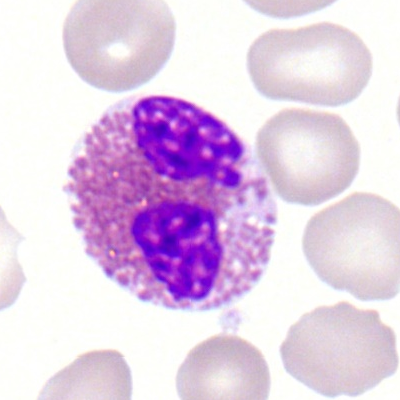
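Eosinophil, the cell in the middle of this stained human blood smear: its nucleus splits into two lobes stacked one above the other, with dark purple, coarsely clumped chromatin. Coarse round pink-orange granules pack the cytoplasm.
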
